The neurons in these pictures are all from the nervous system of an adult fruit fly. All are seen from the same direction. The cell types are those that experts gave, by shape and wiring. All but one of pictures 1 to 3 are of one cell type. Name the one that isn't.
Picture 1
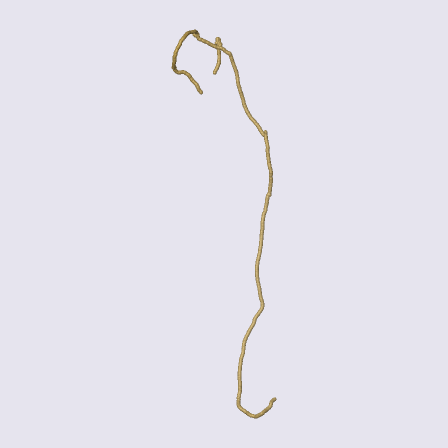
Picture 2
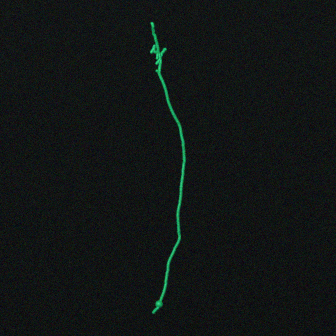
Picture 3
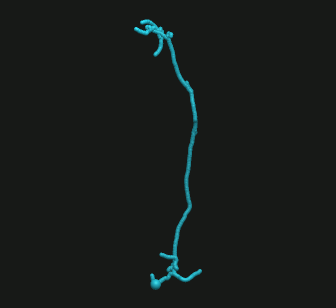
Picture 2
